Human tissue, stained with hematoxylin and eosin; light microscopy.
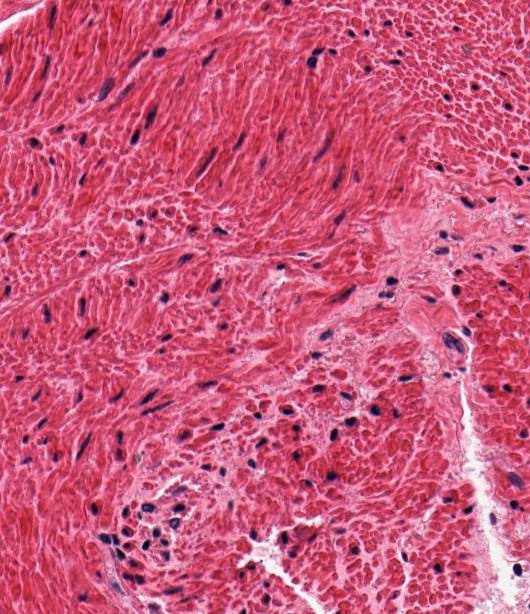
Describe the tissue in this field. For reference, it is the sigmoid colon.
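In the upper left, muscle cells are cut lengthwise and appear as long pink strands. Their nuclei there are elongated and dark blue. Thin pale pink strands of connective tissue pass between the muscle bundles through the centre of the field. No surface in the field is lined by epithelium.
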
